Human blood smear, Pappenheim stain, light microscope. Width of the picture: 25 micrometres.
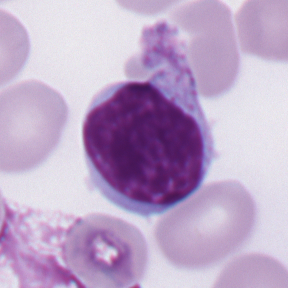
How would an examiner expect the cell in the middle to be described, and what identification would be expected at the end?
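Apart from one extension at the upper right, the outline of this cell is smooth and rounded. That extension tapers as it reaches upward and carries fine purplish granules. The nucleus is round to oval and smooth-edged, without any notch or lobes. On the left side, the pale rim of cytoplasm shows no granules. The cell is a large granular lymphocyte.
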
